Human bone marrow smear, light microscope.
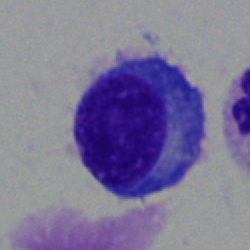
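Plasma cell with a roughly round outline and deep blue cytoplasm, the central cell of a stained human bone marrow smear. Beside the nucleus, on its right side, the cytoplasm holds a paler zone. Small irregular bumps project from the cell edge, most visibly at the top.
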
